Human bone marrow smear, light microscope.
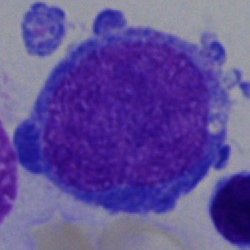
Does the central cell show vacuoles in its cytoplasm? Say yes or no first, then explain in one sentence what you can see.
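Yes. A small clear vacuole sits in the cytoplasm at the right edge of the cell.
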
